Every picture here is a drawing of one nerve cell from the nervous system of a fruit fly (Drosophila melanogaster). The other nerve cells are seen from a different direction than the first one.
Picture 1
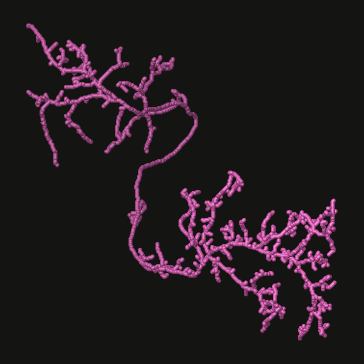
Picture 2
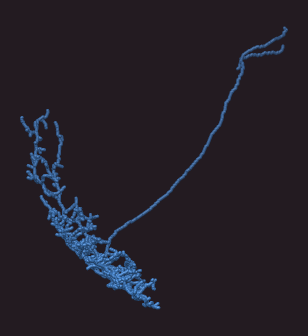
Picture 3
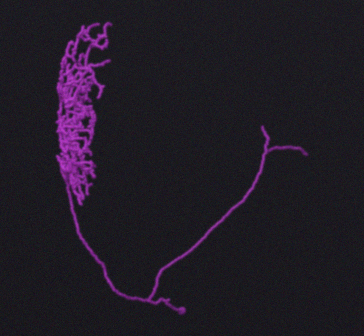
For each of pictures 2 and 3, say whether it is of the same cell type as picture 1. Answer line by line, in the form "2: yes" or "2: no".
2: no
3: no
